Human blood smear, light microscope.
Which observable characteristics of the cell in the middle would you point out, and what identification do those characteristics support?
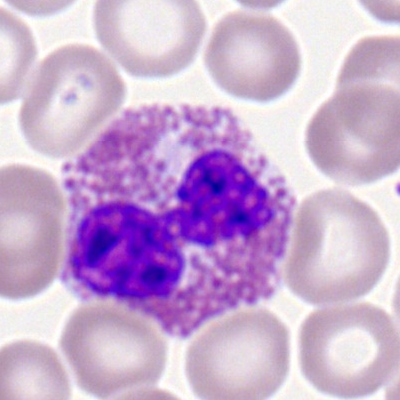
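The outline here is a bit angular rather than smoothly round. The nucleus splits into two lobes, one at the lower left and the other at the upper right. Its chromatin is dark purple and coarsely clumped. It's an eosinophil.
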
